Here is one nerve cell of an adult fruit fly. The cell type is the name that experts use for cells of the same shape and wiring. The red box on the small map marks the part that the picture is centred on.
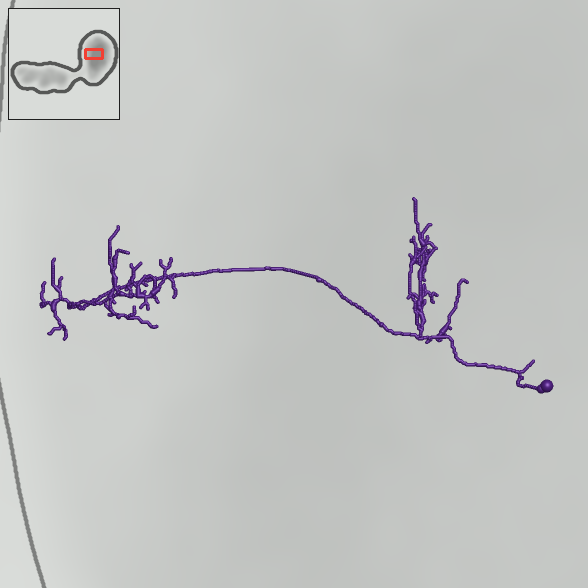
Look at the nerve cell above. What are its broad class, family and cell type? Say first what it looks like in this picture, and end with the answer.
The picture shows dozens of branch ends. In this view it is more than twice as wide as it is tall. This is an optic-lobe intrinsic neuron. The family is TmY. Its cell type is TmY17.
